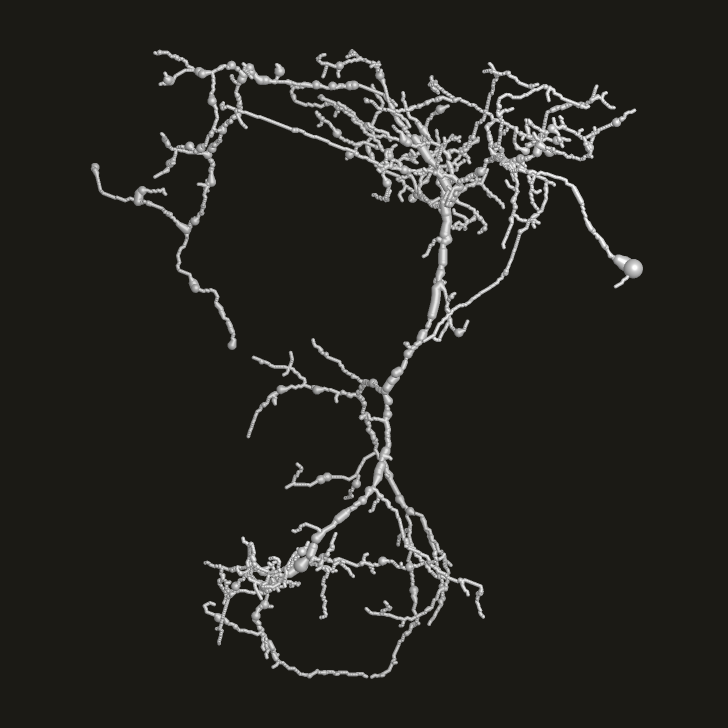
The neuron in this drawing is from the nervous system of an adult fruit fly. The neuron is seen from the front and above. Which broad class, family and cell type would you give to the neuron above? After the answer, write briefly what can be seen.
Its broad class is central-brain intrinsic neuron. The family is hemilineage VLPd1. The cell type is AVLP037. The picture shows more than a hundred branch ends. In this view it is about as wide as it is tall.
